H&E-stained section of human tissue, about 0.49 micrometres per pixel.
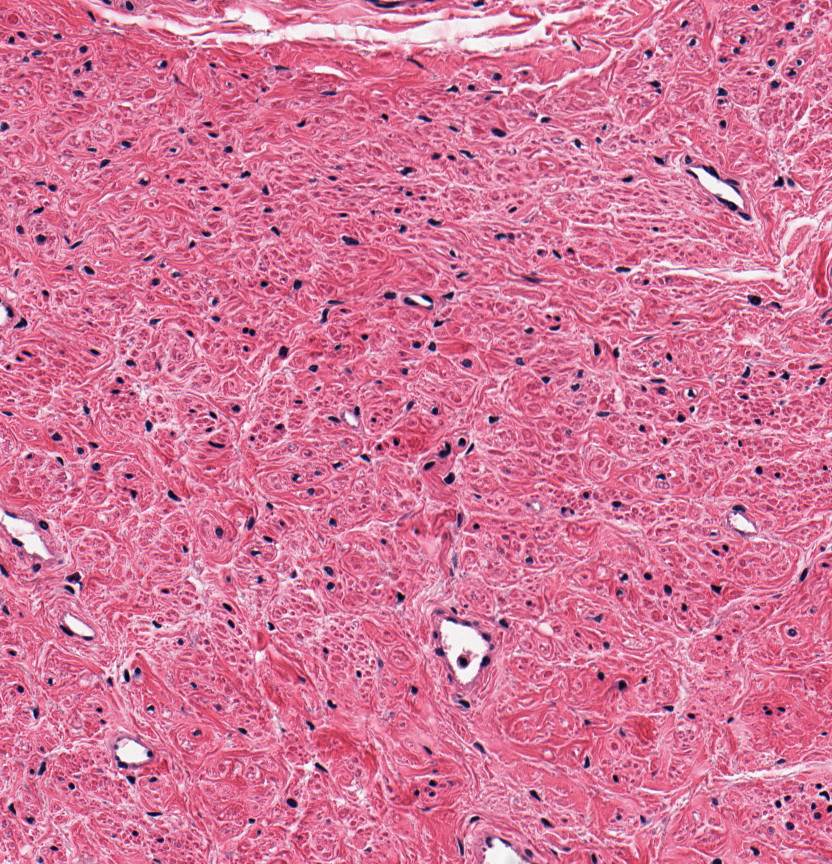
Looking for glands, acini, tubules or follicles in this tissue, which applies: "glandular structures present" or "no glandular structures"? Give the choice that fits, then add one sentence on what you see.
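No glandular structures. No epithelium or glands are present anywhere in the field.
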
